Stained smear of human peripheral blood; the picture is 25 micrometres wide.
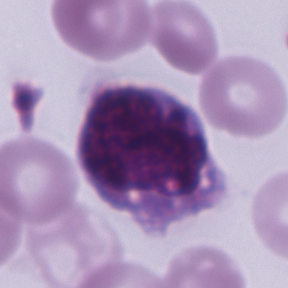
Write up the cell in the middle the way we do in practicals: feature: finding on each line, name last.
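Nucleus size: about 12 by 10 micrometres
Nucleus position: toward upper left of cell
Nuclear area: about 70% of cell
Chromatin: coarsely clumped, not fine and even
Specks: fine, reddish-purple, scattered over nucleus
Vacuoles: a few, small, clear, along lower nuclear border
Cytoplasm: mainly below and right of nucleus
Cell type: monocyte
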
